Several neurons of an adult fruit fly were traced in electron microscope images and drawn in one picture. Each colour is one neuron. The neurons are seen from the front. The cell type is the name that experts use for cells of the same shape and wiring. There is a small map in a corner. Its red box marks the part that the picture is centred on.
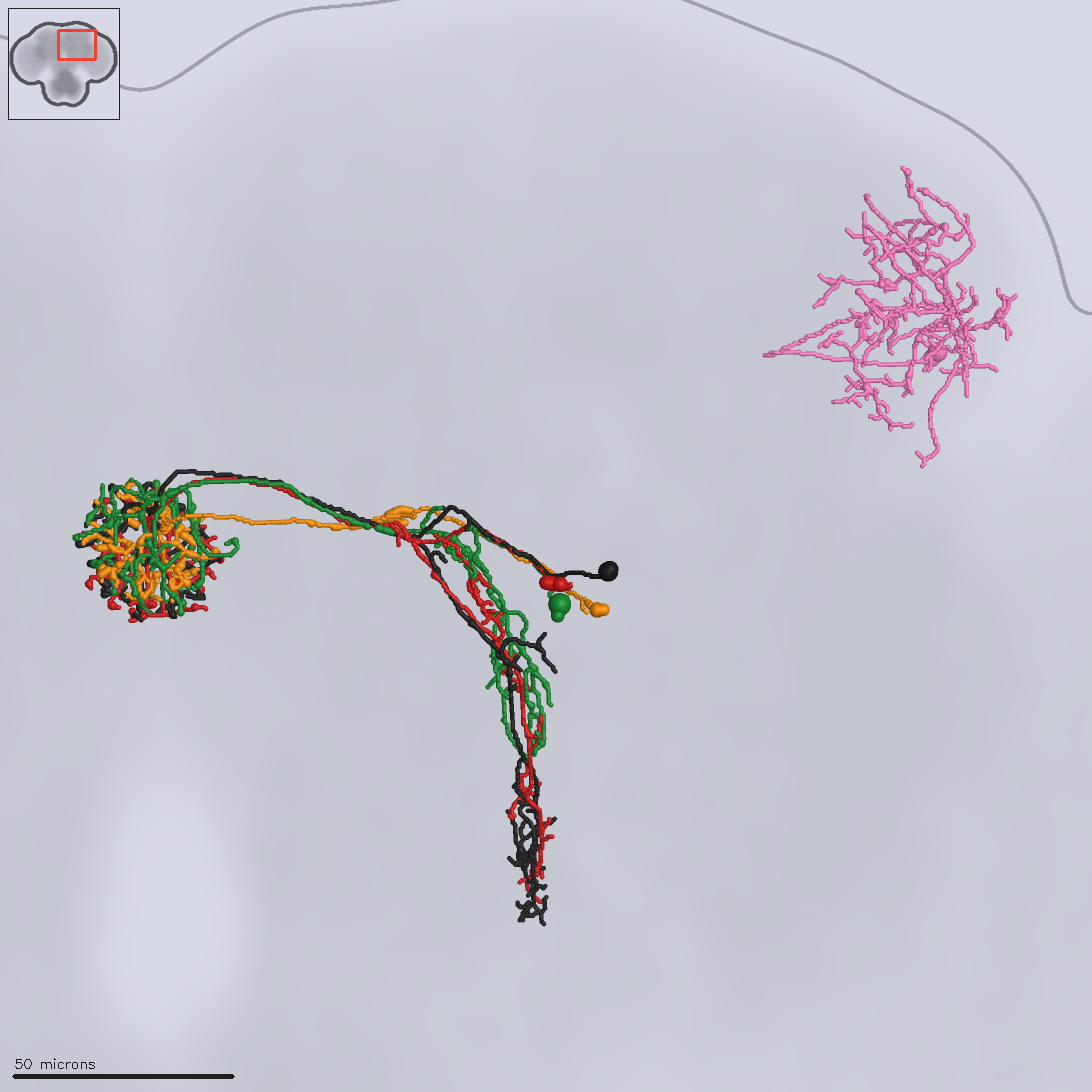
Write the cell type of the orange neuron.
ER3p_a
